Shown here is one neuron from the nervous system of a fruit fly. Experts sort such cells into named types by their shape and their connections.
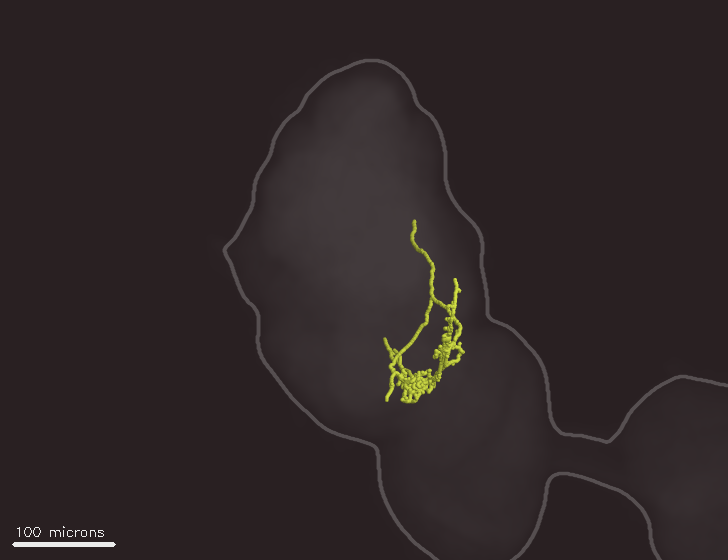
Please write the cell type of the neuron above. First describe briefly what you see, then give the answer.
From top to bottom in the picture it spans about 180 microns. As drawn here it is taller than it is wide. This is a central-brain intrinsic neuron. The cell type is PLP073.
